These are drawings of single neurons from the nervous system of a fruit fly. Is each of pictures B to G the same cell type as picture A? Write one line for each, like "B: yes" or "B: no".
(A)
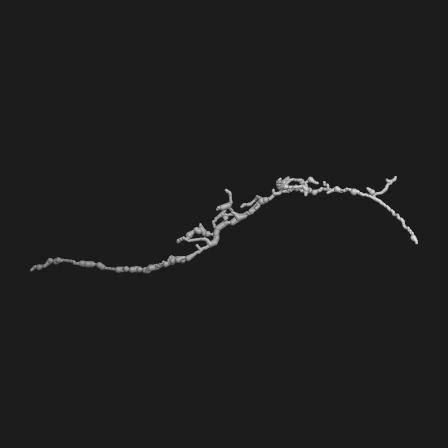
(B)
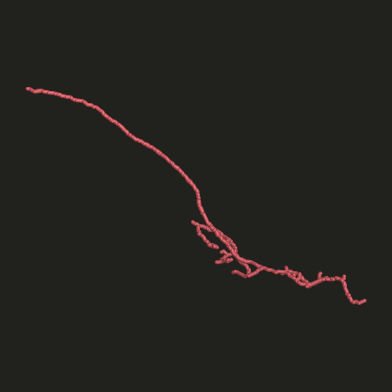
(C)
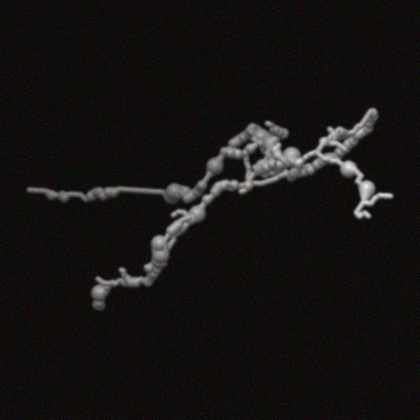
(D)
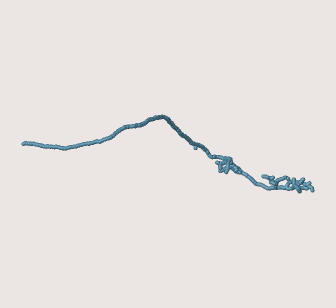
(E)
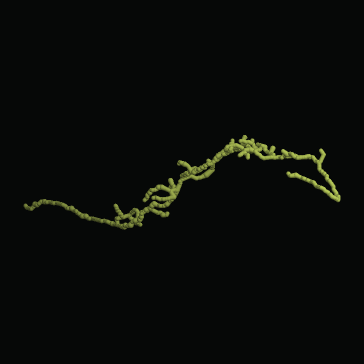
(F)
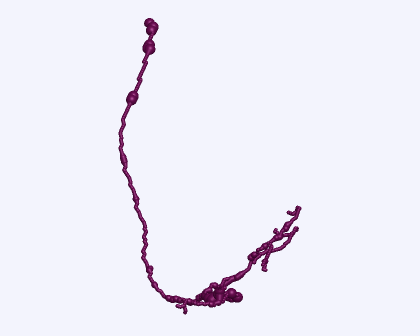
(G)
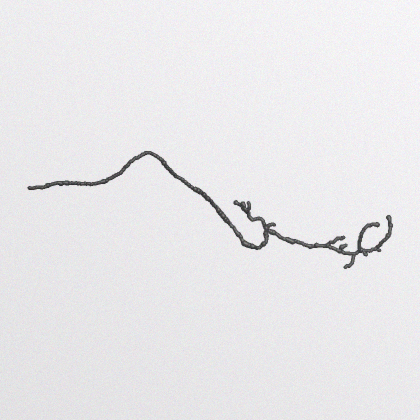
B: no
C: yes
D: no
E: yes
F: no
G: no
